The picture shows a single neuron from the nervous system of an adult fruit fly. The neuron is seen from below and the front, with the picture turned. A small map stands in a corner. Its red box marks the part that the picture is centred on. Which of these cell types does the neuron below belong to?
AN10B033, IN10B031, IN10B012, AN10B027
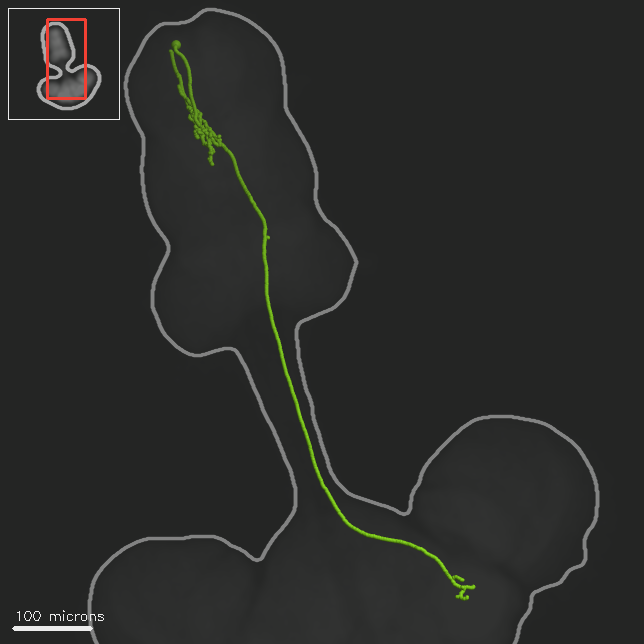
AN10B033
